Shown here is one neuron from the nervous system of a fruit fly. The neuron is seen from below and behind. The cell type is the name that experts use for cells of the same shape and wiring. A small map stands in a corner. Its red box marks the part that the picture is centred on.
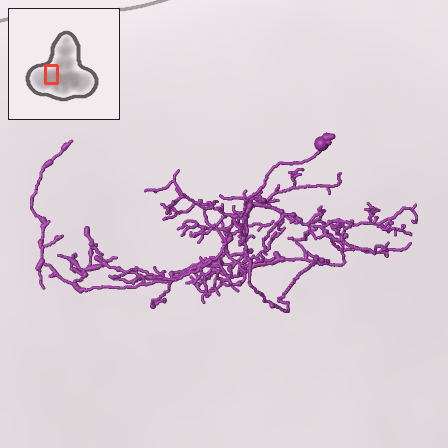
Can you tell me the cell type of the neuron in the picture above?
CL290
